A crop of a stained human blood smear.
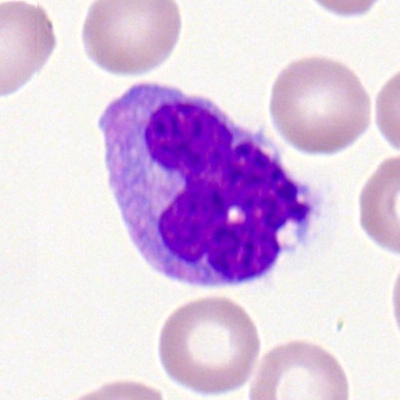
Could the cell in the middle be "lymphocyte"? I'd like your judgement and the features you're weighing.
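Not a lymphocyte; the cell in the middle is a monocyte. Nucleus deeply notched on its left side, folded and kidney-like.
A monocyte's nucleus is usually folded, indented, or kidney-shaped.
Cytoplasm abundant, pale greyish-lilac.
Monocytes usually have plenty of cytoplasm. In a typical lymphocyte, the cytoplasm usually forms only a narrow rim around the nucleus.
The amount of cytoplasm here counts against lymphocyte. Chromatin dark purple, clumped into patches with paler gaps between them.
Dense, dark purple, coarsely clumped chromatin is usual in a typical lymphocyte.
Chromatin alone therefore does not rule out lymphocyte. Outline irregular rather than round, with small frayed projections at the right edge. No coarse granules in the cytoplasm, only a fine faint texture.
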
